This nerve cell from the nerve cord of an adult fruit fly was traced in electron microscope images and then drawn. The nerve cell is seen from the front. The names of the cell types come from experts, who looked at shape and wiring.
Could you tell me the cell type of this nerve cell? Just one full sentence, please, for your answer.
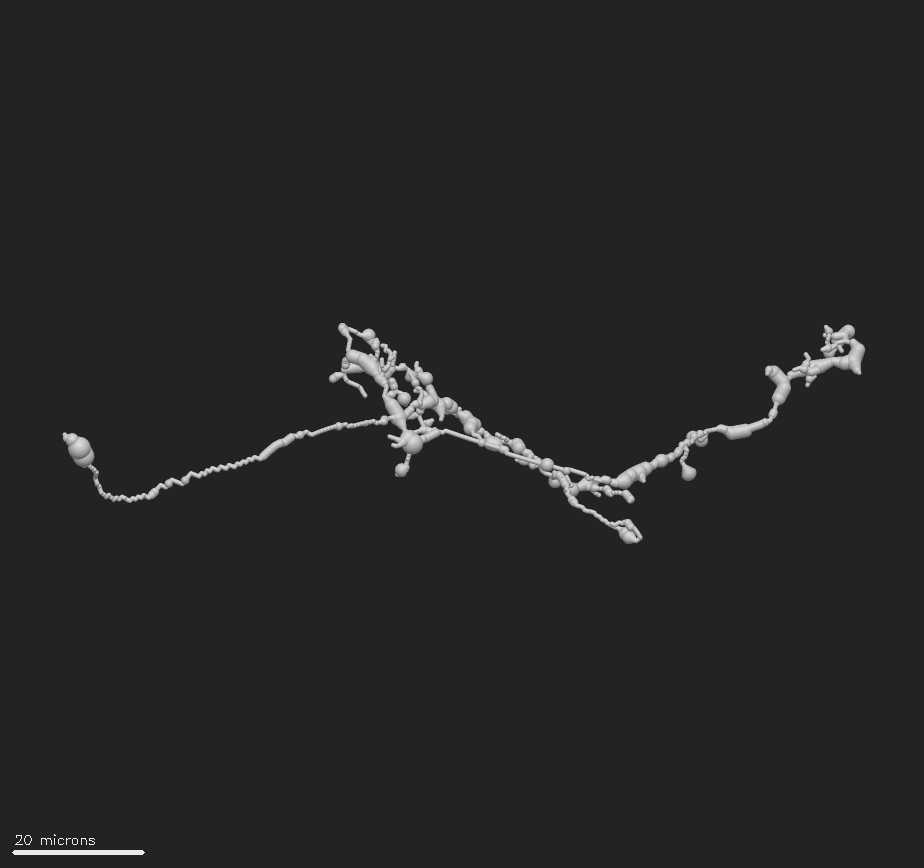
The nerve cell here is of the cell type IN14A086.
